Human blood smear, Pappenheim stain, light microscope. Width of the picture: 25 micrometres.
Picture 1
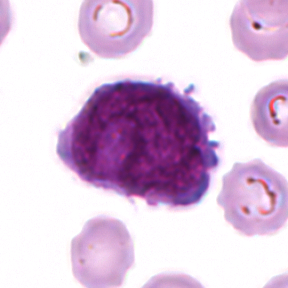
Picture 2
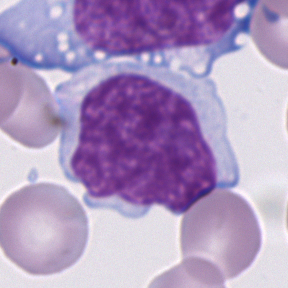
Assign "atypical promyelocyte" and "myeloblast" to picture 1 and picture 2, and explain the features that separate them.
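Answer: picture 1 is the atypical promyelocyte and picture 2 is the myeloblast. In the atypical promyelocyte, small reddish-purple dots are scattered over the cell, whereas in the myeloblast no granules are visible in the cytoplasm.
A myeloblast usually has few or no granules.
The nucleus of the atypical promyelocyte fills almost the whole cell, with only a narrow rim of pale bluish cytoplasm showing, mainly at the left edge. The myeloblast's nucleus is roughly rounded but has an uneven, slightly notched lower border, and its pale greyish-blue cytoplasm forms a rim that is narrow compared with the nucleus. The borders bulge in different places: the atypical promyelocyte has small knob-like blebs projecting from its upper right border, while the myeloblast shows small blunt bulges, most visible along its lower edge. Several features are shared, since both cells have an irregular outline rather than a smoothly round one, the myeloblast's being slightly wavy, and neither shows clear vacuoles.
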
